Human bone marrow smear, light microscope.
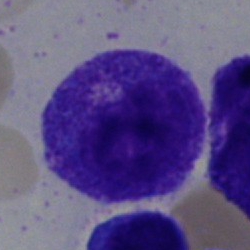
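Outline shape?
Round.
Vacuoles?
None seen.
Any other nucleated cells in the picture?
Yes, at the right edge and the bottom edge.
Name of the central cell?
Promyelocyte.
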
